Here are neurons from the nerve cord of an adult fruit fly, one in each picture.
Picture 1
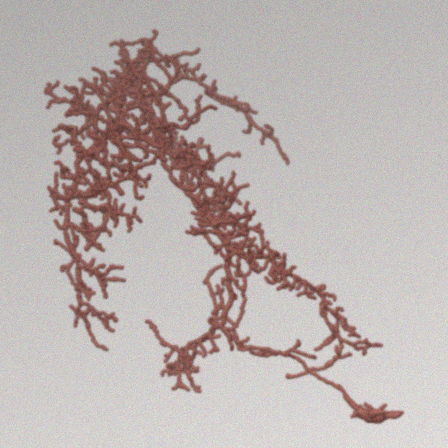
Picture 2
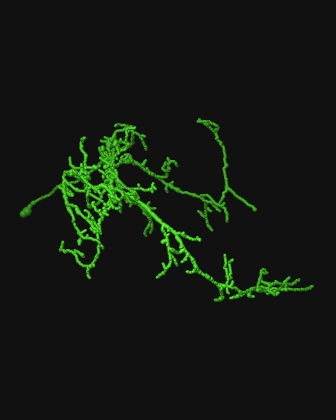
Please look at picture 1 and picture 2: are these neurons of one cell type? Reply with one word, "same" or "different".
same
